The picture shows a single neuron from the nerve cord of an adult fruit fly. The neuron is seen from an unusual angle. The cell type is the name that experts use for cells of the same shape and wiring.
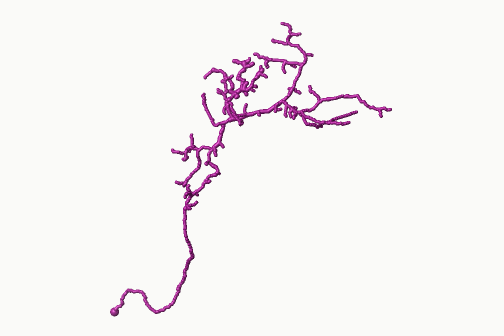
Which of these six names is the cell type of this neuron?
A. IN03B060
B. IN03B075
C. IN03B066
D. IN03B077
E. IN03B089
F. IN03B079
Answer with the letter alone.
D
